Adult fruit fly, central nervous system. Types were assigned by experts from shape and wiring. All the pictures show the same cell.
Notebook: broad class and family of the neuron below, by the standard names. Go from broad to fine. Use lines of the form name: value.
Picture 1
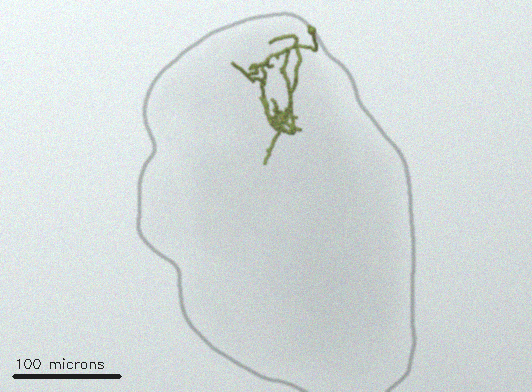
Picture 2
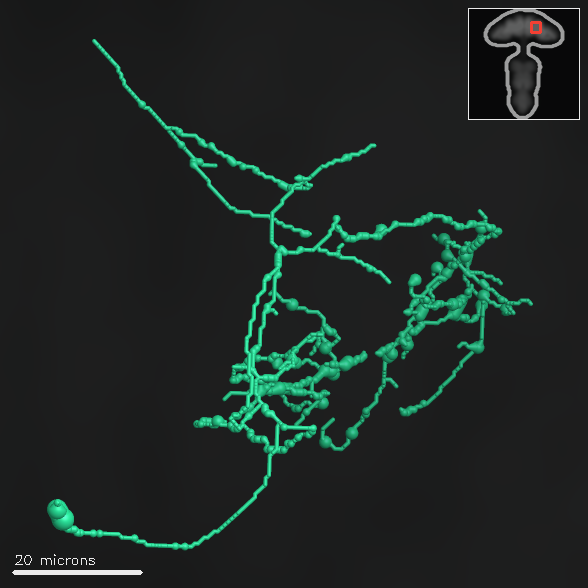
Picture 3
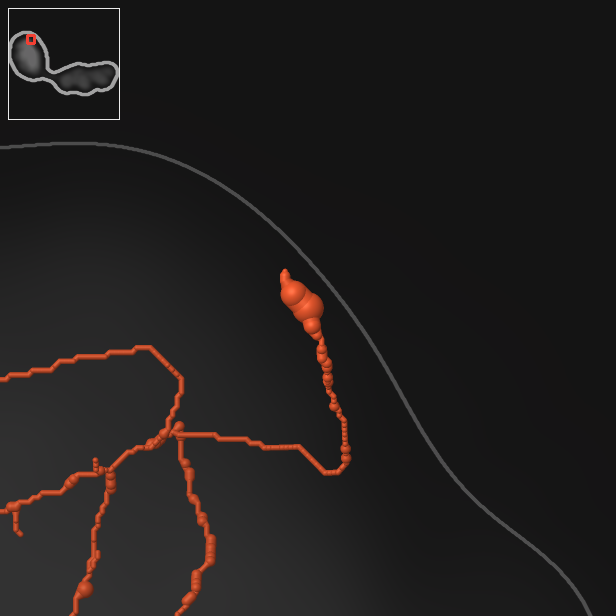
broad class: central-brain intrinsic neuron
family: hemilineage SLPpm1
